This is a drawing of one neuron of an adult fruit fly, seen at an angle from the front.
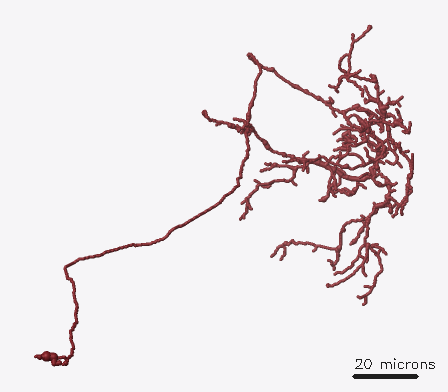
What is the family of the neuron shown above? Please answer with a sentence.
The family is hemilineage LALv1_ventral.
